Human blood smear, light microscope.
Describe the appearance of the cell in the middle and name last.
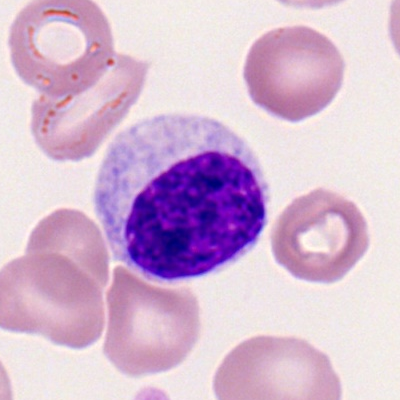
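First, the cell outline is round and smooth. Next, the nucleus sits off-centre toward the lower right. Its chromatin is dark purple and coarsely clumped. Last, the pale bluish-grey cytoplasm forms its widest band on the upper-left side. This is a lymphocyte.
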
